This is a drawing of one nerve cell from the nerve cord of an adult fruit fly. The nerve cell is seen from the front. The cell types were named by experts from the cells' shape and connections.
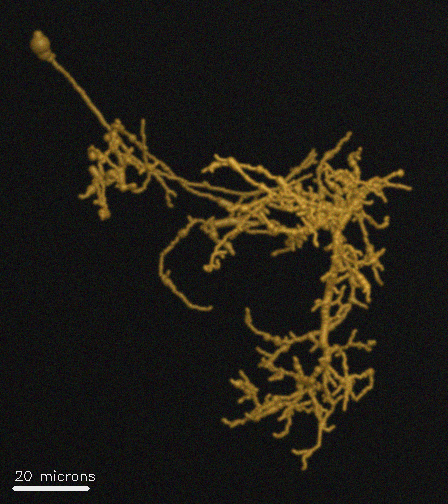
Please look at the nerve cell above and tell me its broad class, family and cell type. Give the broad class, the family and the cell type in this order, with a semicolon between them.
nerve-cord intrinsic neuron; hemilineage 11A; IN11A007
